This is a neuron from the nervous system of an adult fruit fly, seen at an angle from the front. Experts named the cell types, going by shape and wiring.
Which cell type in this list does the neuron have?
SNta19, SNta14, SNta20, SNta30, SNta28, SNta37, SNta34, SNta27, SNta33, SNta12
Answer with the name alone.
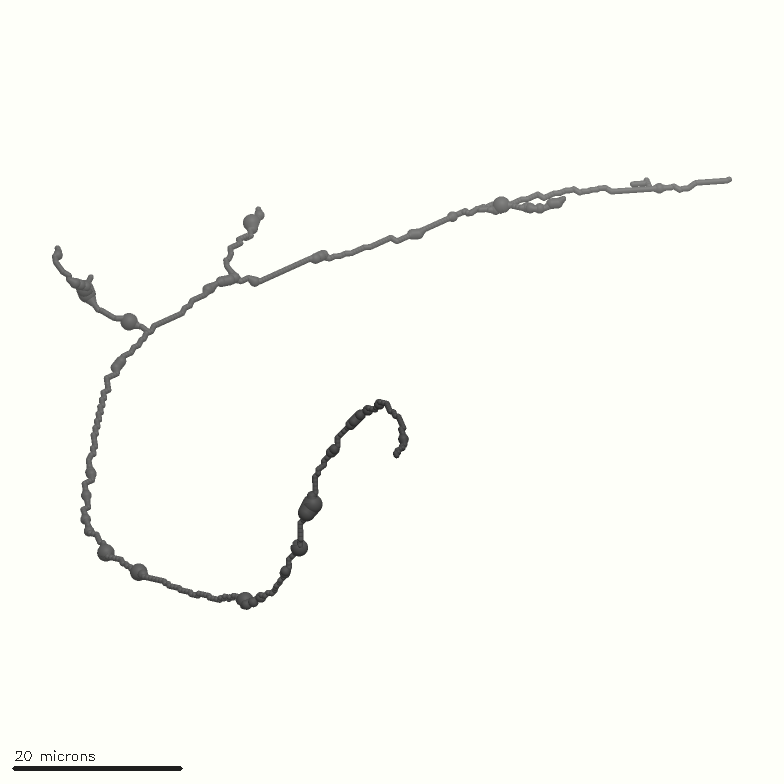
SNta33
